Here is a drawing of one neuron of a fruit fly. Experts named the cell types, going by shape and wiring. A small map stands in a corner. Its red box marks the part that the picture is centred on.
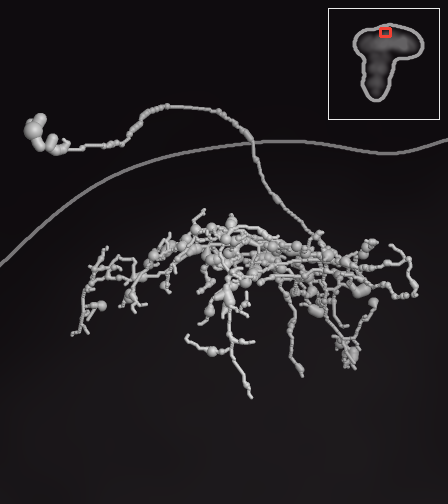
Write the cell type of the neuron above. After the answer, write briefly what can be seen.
The cell type is GNG319. This is a central-brain intrinsic neuron. The cell body is at the upper left of the picture. The picture shows dozens of branch ends.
